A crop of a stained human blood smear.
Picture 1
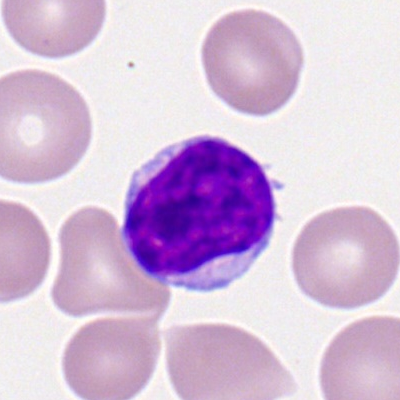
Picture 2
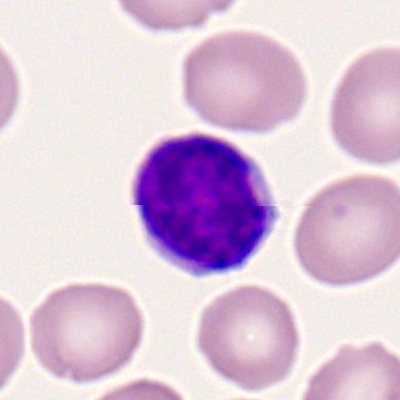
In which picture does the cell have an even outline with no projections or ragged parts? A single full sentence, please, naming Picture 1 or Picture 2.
A smooth outline is found on the cell in picture 2.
